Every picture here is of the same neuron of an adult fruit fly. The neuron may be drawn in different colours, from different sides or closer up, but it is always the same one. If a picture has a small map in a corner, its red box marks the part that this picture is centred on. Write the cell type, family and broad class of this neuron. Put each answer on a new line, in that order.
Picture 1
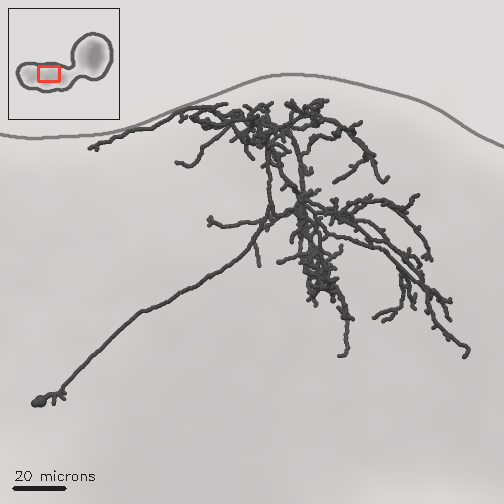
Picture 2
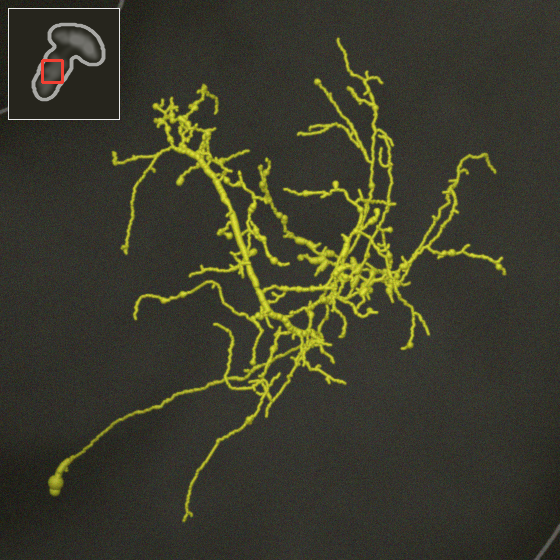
IN12A044
hemilineage 12A
nerve-cord intrinsic neuron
